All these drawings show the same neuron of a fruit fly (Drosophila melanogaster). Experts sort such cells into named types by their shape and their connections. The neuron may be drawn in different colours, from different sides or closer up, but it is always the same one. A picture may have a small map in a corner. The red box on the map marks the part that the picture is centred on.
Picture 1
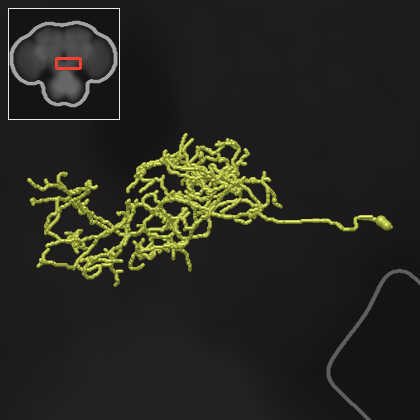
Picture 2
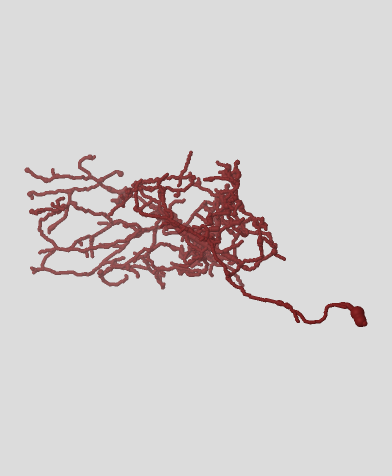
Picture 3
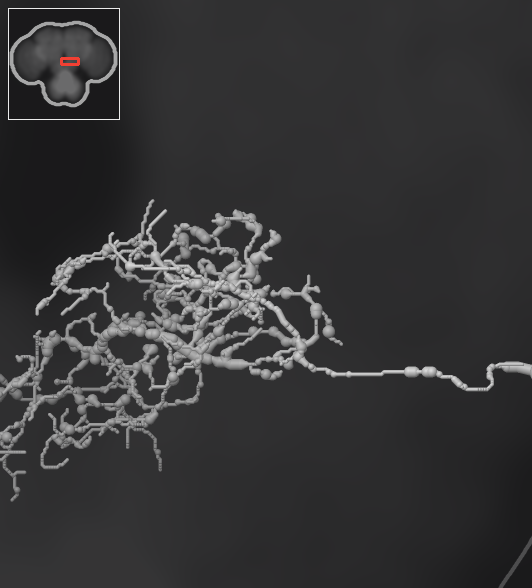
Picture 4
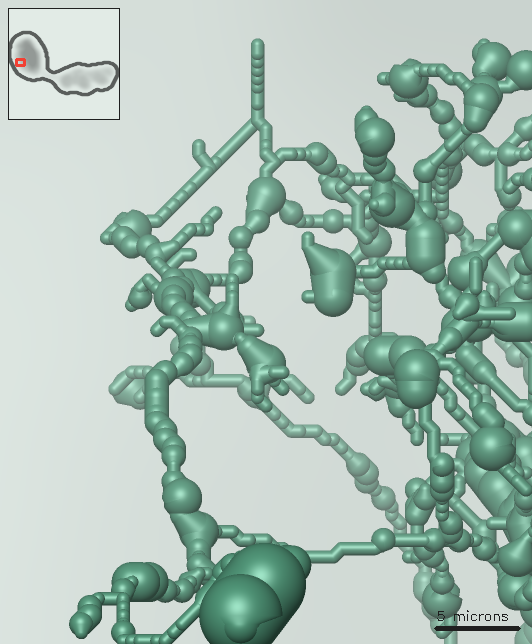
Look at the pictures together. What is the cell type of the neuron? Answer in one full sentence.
The type of this neuron is the cell type PRW064.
